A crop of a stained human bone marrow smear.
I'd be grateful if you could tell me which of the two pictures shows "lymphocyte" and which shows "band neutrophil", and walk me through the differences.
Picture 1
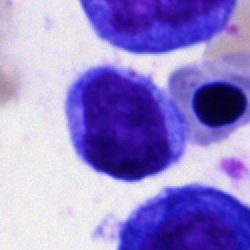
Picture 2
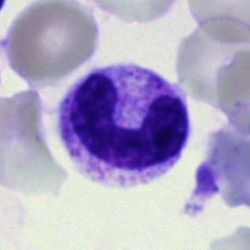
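It's picture 1 that shows the lymphocyte; the band neutrophil is in picture 2. The nucleus is where they part company. In the lymphocyte it fills nearly all of the cell, with deep purple-blue, mottled chromatin, while in the band neutrophil it is bent into a U whose open side faces upward.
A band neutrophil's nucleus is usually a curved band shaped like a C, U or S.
Then the cytoplasm: a thin blue rim around the lymphocyte's nucleus, against pale lilac cytoplasm filling the curve of the U and a band beneath it. Both outlines are smooth, rounded-oval in picture 1 and round in picture 2. I see no distinct granules in the lymphocyte, and neither nucleoli nor vacuoles in the band neutrophil.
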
